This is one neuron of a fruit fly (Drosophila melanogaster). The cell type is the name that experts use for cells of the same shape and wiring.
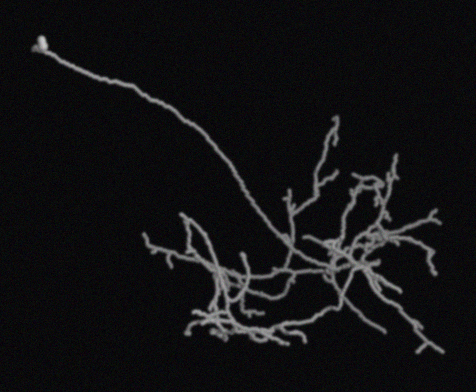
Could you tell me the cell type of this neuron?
IN12B071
